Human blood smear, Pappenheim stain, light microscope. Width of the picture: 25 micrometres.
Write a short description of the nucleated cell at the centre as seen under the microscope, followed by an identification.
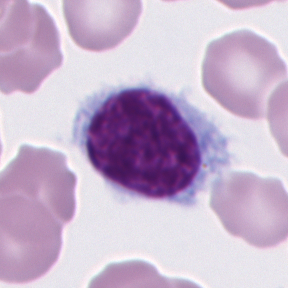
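First the margin, which is irregular and frayed rather than smooth, with fine, hair-like cytoplasmic projections sticking out from it. Then the nucleus, oval and without any notch or lobes. Finally the cytoplasm, which shows no obvious granules. The cell is a hairy cell.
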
